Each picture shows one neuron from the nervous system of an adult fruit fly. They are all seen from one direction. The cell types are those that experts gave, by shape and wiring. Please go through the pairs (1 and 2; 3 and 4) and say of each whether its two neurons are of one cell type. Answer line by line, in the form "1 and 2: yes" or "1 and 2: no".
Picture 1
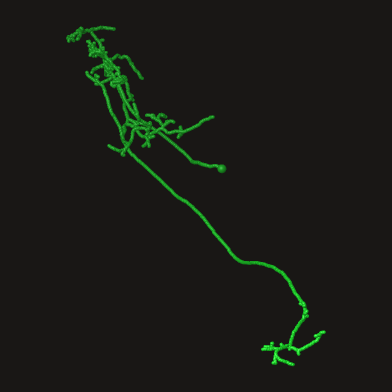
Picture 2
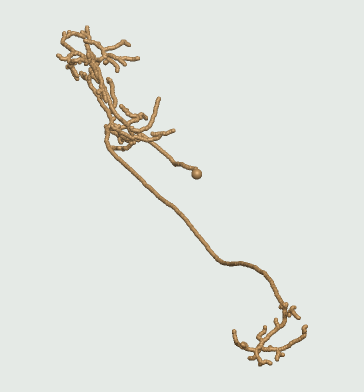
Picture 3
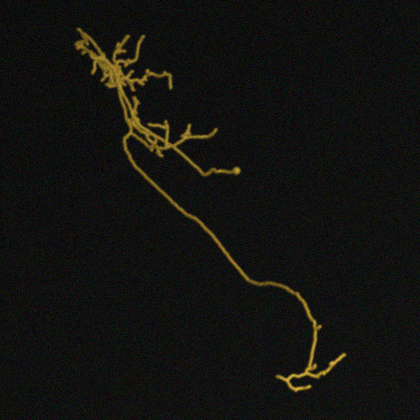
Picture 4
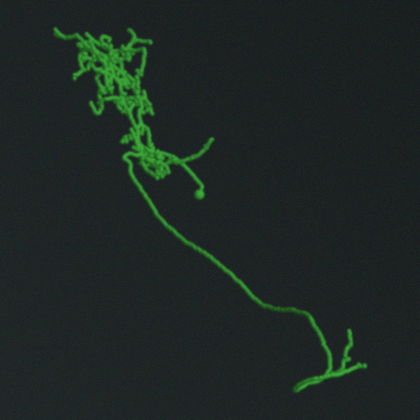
1 and 2: yes
3 and 4: no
